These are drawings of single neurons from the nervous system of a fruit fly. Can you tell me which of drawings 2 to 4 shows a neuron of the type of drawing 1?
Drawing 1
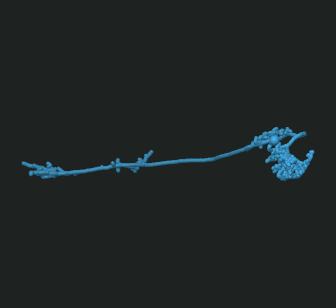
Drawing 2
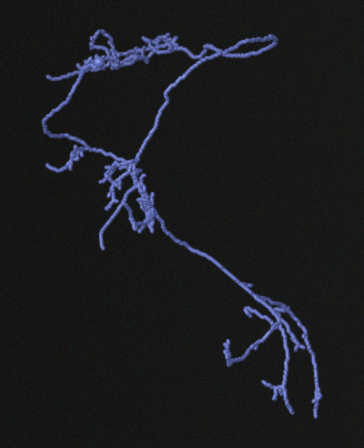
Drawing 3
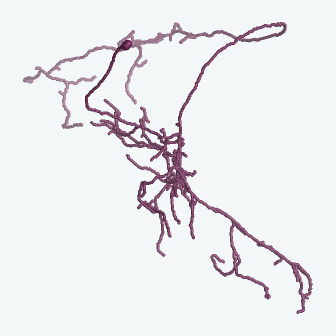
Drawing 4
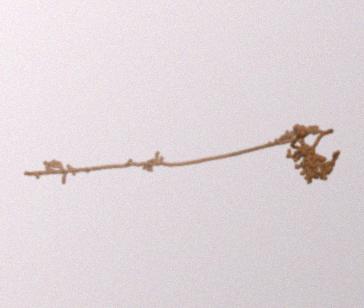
Drawing 4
